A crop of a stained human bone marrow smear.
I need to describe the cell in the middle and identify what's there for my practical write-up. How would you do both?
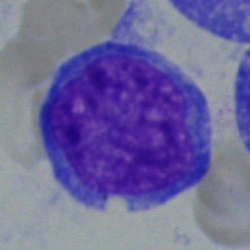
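Its nucleus fills most of the cell, leaving just a narrow rim of cytoplasm. The purple chromatin is stippled with small darker clumps and paler spots. You won't find granules or vacuoles in the cytoplasm. That's a blast.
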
